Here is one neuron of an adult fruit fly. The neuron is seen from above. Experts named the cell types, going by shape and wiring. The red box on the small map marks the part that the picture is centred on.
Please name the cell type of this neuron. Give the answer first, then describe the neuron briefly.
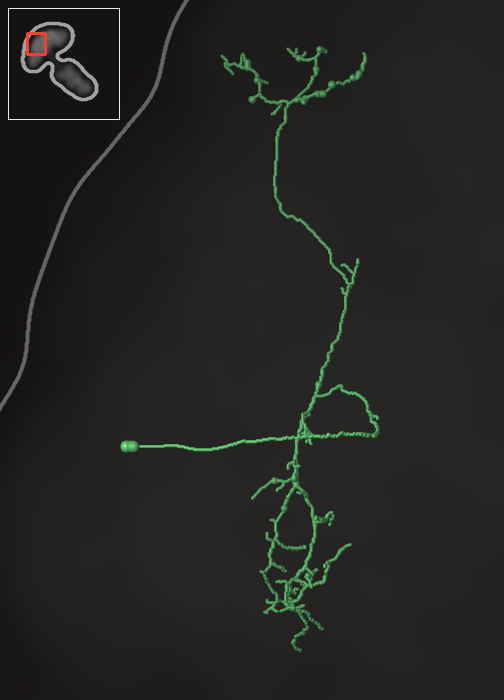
It is of cell type LHPD2c6. It is a central-brain intrinsic neuron. It is in the brain and does not reach the nerve cord. Dozens of branch ends can be seen.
